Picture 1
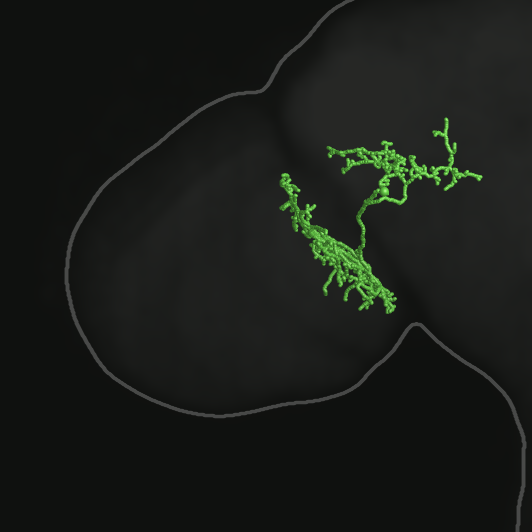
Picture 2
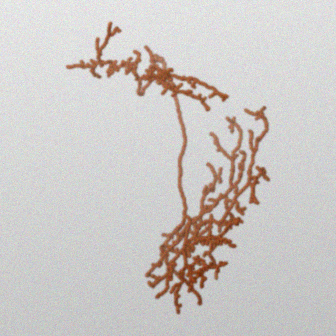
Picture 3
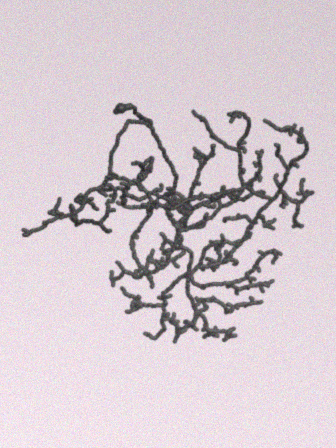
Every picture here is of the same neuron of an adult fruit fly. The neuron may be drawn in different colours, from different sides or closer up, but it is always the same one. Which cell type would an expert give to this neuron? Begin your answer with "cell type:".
cell type: LoVP39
